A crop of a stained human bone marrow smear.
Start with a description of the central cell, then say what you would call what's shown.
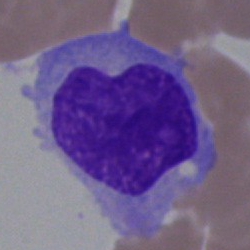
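Its outline is irregular rather than smoothly round, with small blunt projections off the edge, clearest on the left. A notch in the nucleus's upper border gives it a heart-like shape, and the cytoplasm shows no granules. That's a monocyte.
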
